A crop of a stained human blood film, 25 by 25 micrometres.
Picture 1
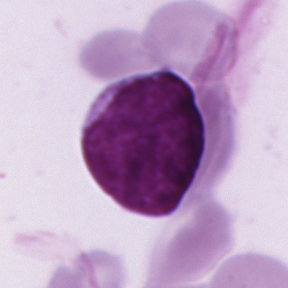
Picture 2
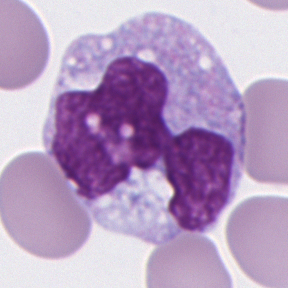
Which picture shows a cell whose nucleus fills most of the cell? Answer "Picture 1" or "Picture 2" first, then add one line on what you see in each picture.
Picture 1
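What picture 1 shows: The cytoplasm is scant and shows mainly as a thin pale crescent at the upper left.
What picture 2 shows: The cytoplasm is abundant and pale greyish-blue.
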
